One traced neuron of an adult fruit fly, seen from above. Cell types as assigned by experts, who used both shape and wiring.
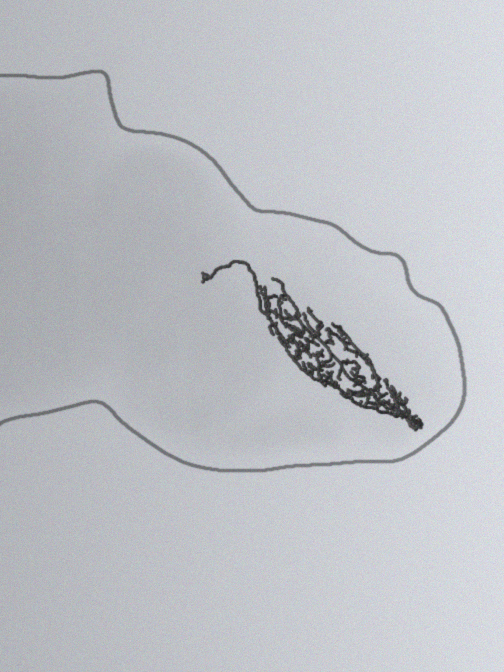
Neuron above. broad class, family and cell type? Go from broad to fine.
optic-lobe intrinsic neuron; Cm; Cm-DRA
